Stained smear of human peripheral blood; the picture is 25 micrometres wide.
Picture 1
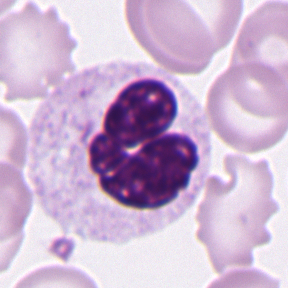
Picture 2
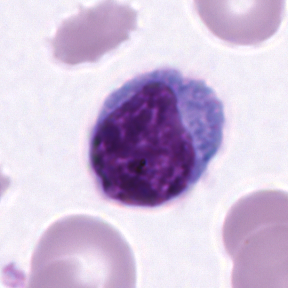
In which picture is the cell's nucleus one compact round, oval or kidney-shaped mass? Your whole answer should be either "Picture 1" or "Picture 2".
Picture 2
